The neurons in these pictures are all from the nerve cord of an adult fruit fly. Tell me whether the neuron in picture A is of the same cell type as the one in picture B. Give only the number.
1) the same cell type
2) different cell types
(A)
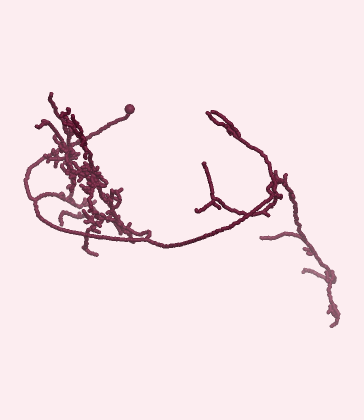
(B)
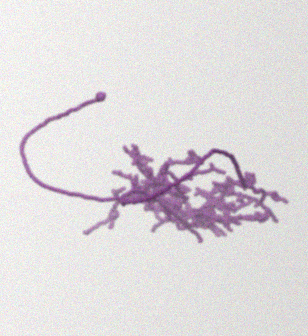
2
